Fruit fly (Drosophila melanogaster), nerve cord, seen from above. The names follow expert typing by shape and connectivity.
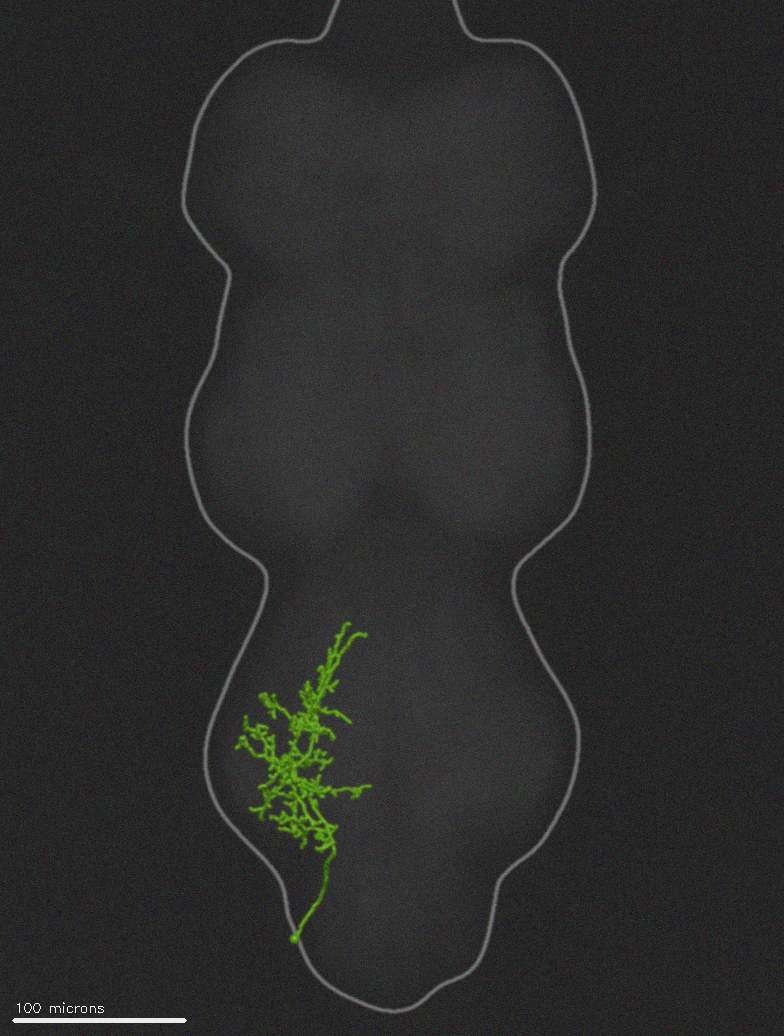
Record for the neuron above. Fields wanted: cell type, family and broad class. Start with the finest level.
IN20A.22A055; hemilineage 20A.22A; nerve-cord intrinsic neuron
